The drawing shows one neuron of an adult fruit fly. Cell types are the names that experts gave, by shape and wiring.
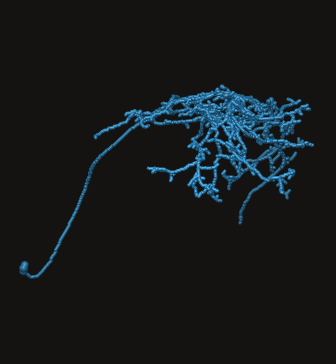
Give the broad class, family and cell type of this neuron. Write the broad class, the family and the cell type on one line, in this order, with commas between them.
nerve-cord intrinsic neuron, hemilineage 03B, IN03B058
